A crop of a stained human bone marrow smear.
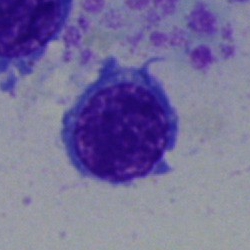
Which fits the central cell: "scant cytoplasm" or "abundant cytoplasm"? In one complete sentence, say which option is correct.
Around its nucleus, the cell has no more than a narrow rim of cytoplasm.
